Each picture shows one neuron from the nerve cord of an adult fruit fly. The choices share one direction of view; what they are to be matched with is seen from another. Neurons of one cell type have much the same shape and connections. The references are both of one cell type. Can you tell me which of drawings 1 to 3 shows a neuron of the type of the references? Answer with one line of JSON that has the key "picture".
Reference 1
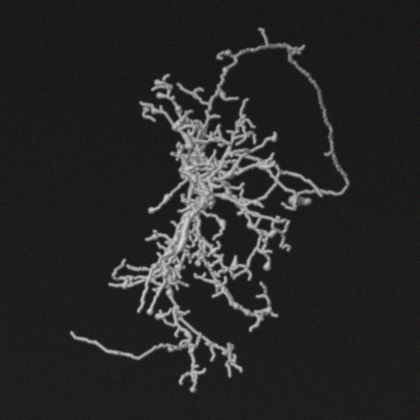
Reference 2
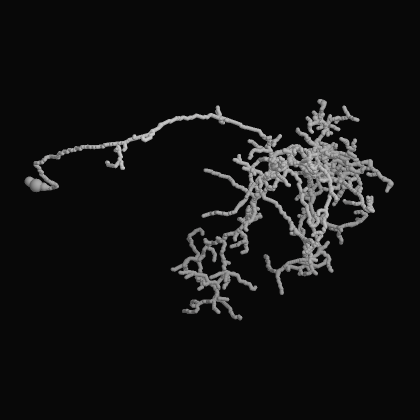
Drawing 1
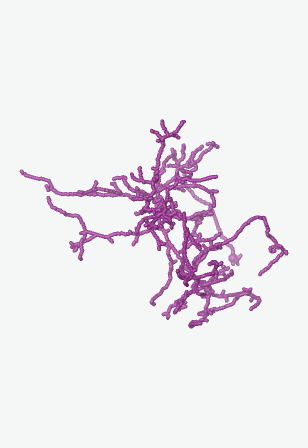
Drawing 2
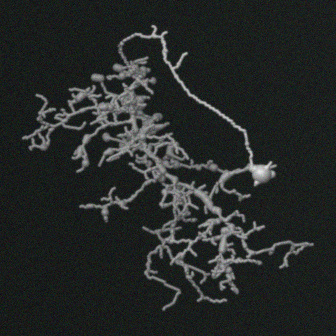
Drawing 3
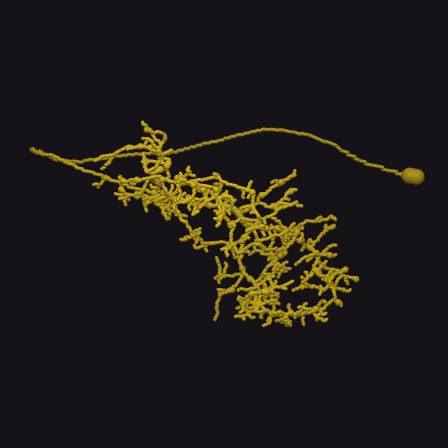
{"picture": 2}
